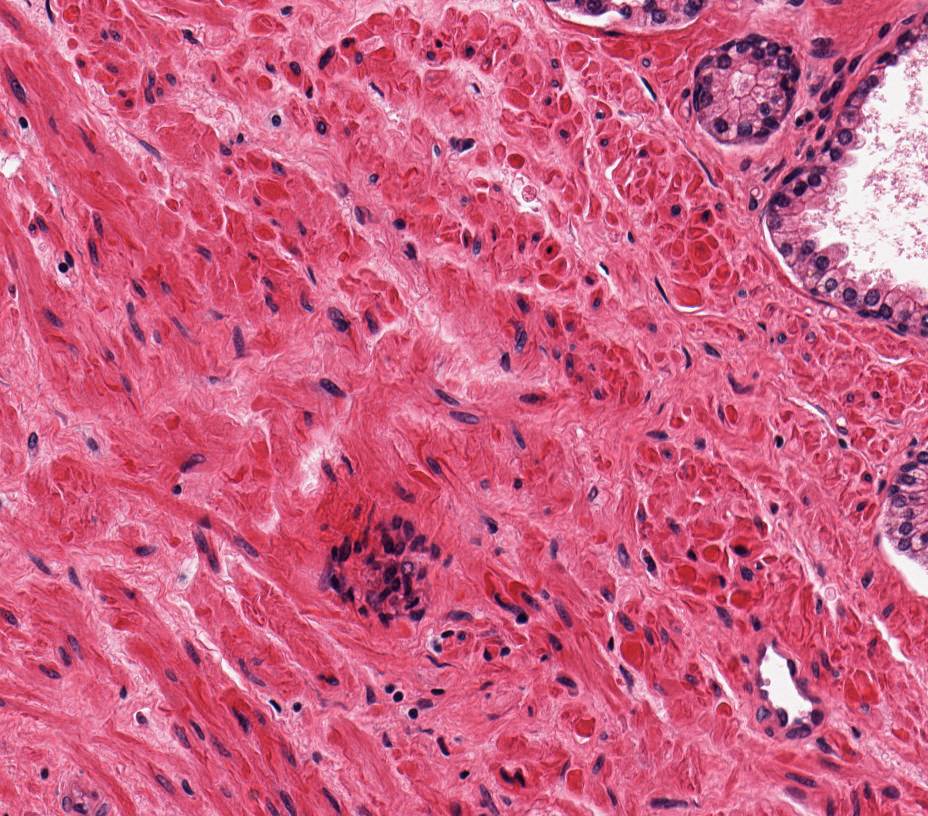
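Prostate, H&E stain. On the left I see smooth muscle cells running lengthwise, their nuclei elongated and blunt-ended, while in the upper middle and right many are cut across and show as rounded pink profiles. The large lumen at upper right is lined by a single row of columnar epithelial cells with round basal nuclei. Just below and left of centre sits a small cluster of crowded, dark-staining nuclei.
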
